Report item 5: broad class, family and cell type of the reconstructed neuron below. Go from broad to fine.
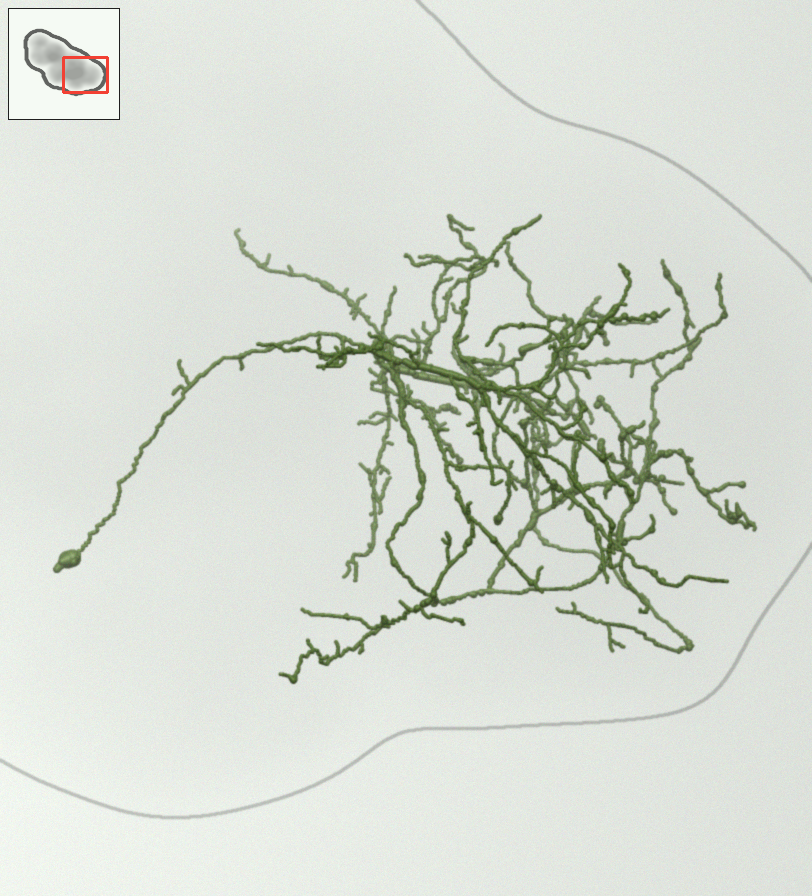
nerve-cord intrinsic neuron; hemilineage 12B; IN12B020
